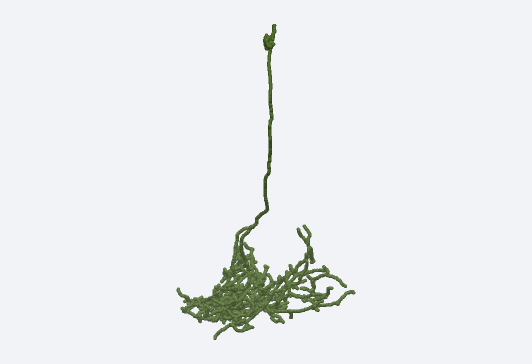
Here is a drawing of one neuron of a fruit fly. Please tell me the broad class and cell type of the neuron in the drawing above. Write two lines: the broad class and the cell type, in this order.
central-brain intrinsic neuron
PRW071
